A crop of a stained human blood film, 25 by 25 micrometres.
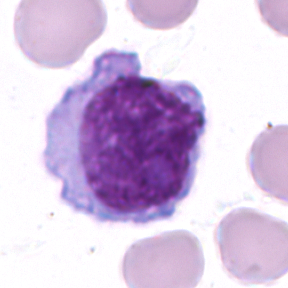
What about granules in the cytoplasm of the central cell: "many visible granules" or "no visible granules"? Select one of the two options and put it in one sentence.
What its cytoplasm shows is an absence of visible granules.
